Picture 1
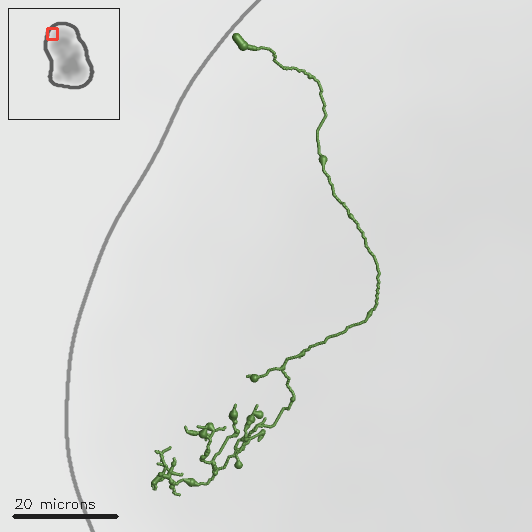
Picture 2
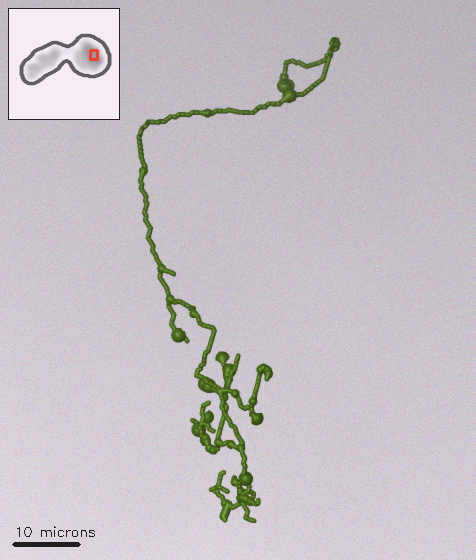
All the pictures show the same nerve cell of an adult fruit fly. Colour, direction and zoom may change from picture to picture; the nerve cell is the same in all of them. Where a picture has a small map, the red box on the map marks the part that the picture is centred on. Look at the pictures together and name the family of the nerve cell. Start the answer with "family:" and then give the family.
family: Cm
